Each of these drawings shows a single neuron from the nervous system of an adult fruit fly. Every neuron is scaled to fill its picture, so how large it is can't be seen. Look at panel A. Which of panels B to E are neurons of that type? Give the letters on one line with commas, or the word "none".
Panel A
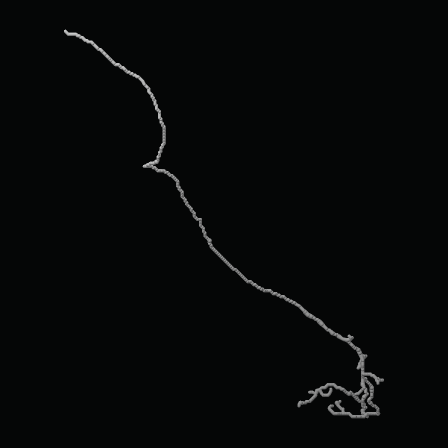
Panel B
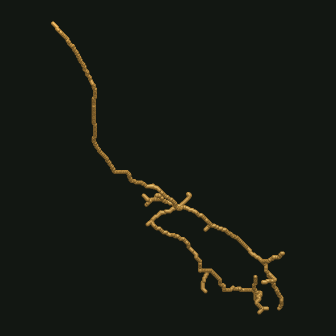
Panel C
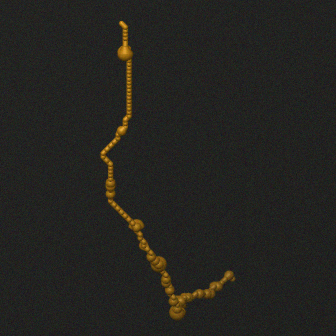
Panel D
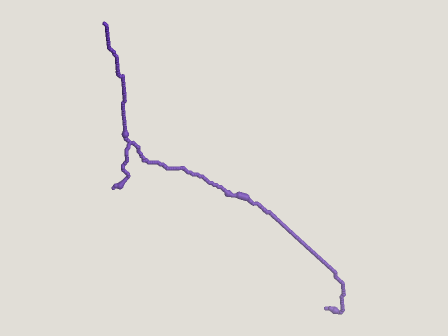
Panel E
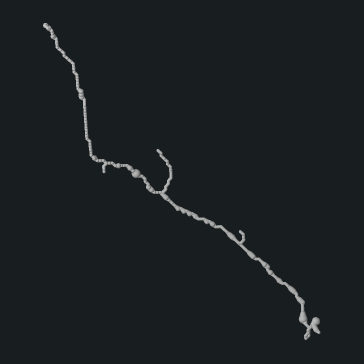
B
